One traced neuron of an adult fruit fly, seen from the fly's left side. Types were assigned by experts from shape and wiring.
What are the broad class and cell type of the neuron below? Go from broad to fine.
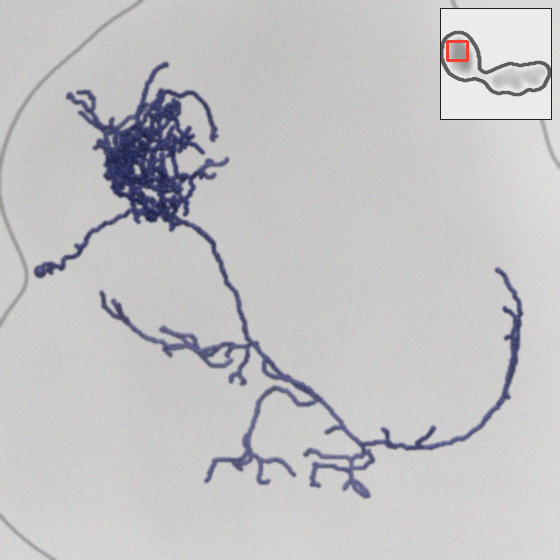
central-brain intrinsic neuron; AOTU028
